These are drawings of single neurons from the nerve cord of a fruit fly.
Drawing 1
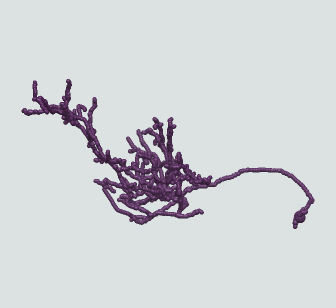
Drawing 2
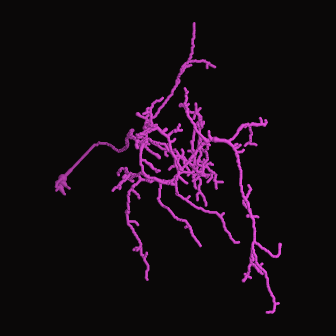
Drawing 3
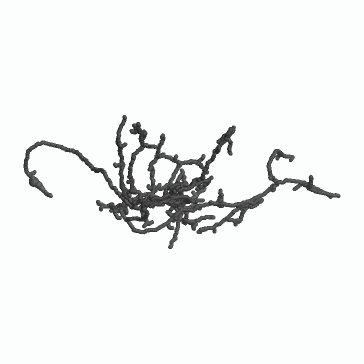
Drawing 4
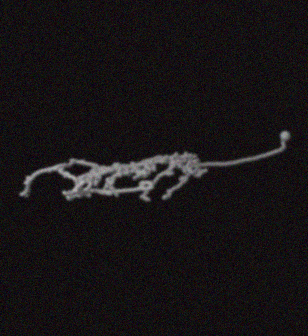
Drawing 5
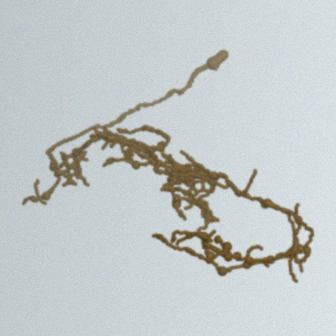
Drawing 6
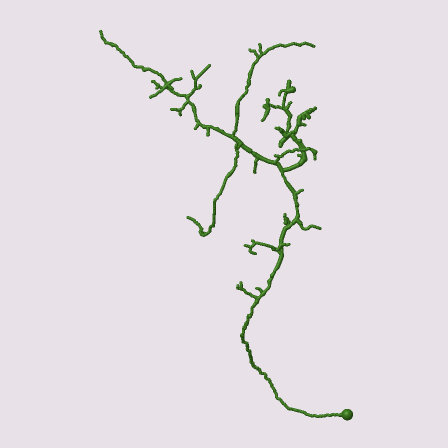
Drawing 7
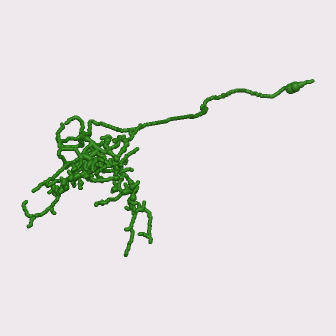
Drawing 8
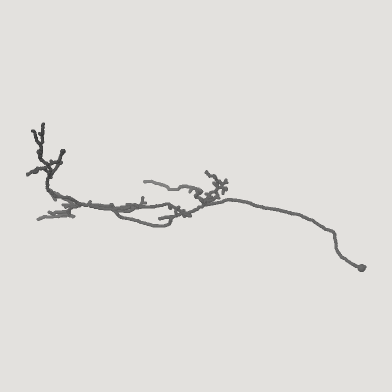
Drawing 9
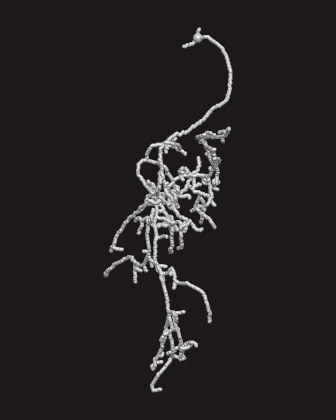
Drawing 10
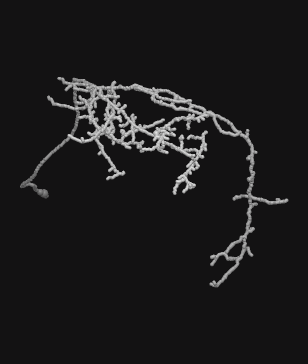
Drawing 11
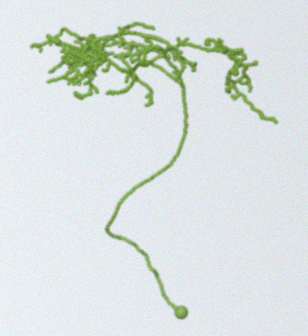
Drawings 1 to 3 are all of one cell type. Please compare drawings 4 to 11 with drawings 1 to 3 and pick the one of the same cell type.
9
